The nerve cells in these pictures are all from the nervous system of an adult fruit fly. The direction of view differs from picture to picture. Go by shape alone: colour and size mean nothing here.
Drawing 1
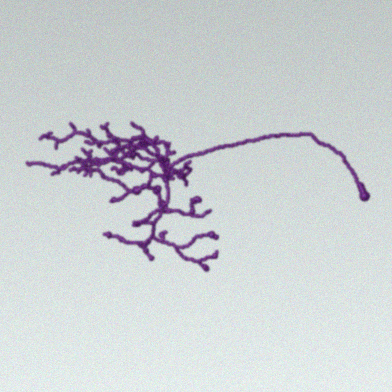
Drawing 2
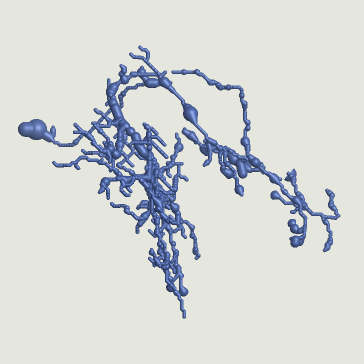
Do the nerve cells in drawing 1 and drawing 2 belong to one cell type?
yes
